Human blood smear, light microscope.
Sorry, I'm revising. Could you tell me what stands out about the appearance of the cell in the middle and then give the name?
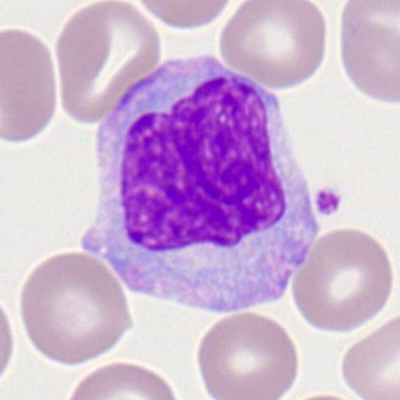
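Irregular, folded nucleus with several indentations, sitting toward the upper part of the cell and leaving a broader band of cytoplasm below it. Plenty of cytoplasm, a wide rim around the nucleus, with faint, fine pinkish granules scattered through it. That's a monocyte.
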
